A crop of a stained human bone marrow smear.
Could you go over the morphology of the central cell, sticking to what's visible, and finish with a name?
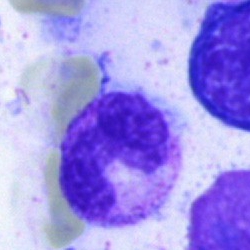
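Notice first the nucleus: deeply indented, it curves like a horseshoe around a pale central area. Its chromatin is dark purple and coarsely clumped. The pale lilac-pink cytoplasm shows best on the right side of the cell, with fine pinkish-purple granules scattered through it. What you are looking at is a band neutrophil.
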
